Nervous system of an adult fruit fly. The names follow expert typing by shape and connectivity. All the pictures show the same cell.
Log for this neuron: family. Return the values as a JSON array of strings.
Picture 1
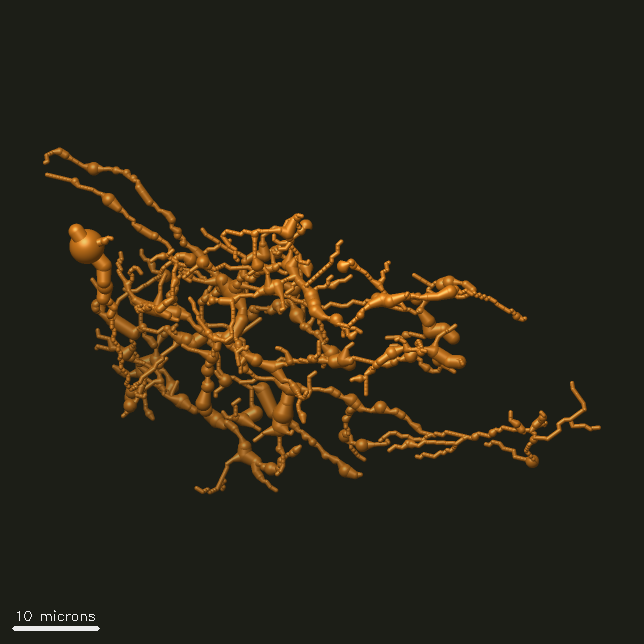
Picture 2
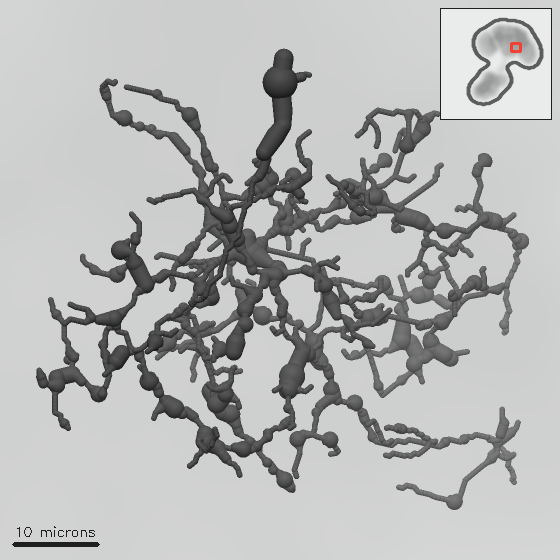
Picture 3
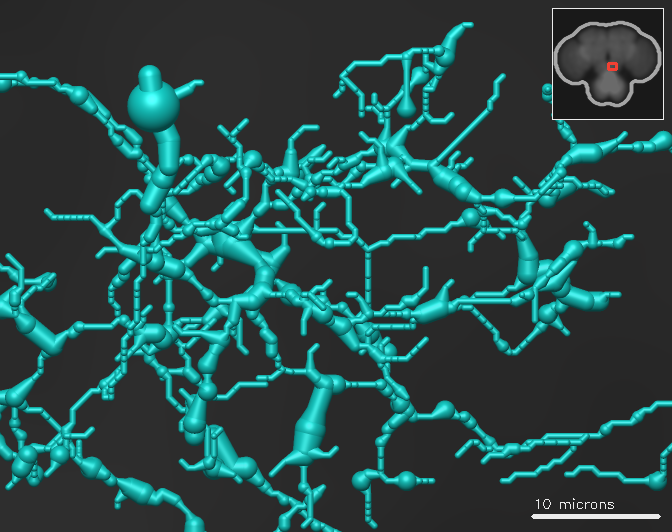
["hemilineage TRdm"]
